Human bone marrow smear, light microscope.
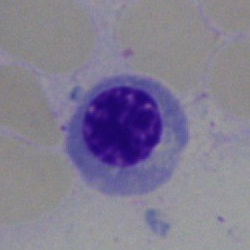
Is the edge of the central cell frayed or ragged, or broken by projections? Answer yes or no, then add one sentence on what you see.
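No. The cell outline is round and smooth.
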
